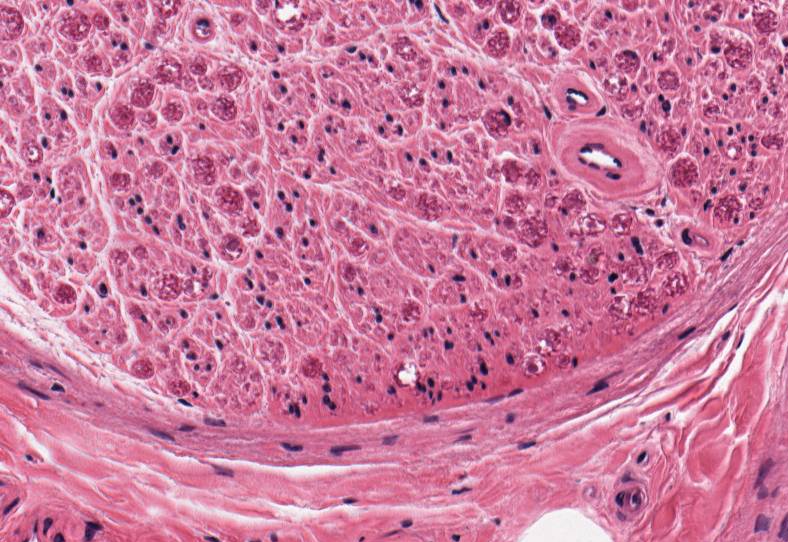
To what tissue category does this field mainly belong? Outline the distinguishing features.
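Mainly, this is a nerve fascicle. A large rounded compartment fills the upper two-thirds, its curved lower border sweeping across the lower field. Decisive is the thin layered band of flattened cells below it, with elongated dark nuclei following the curve.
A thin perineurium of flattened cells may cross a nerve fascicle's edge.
Many small rounded pink profiles with finely speckled interiors pack the compartment. Below lies dense pink fibrous tissue, its wavy bundles roughly parallel to the border.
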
